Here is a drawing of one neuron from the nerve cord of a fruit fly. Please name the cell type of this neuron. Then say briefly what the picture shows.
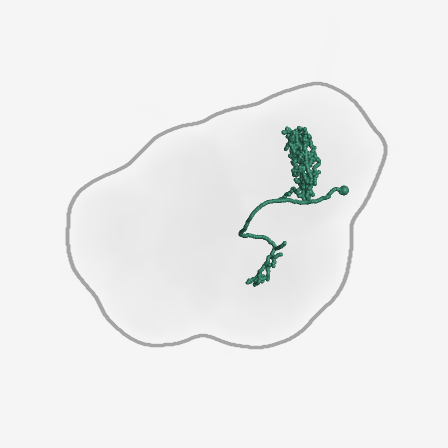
Its cell type is IN06B067. Its broad class is nerve-cord intrinsic neuron. As drawn here it is taller than it is wide.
